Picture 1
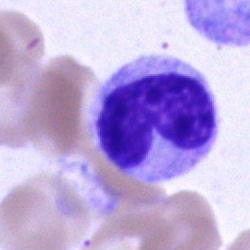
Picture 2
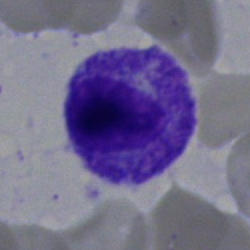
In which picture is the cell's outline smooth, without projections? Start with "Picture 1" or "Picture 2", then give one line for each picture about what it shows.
Picture 1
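Picture 1: The cell has a round, smooth outline.
Picture 2: The cell is roughly round with a finely bumpy edge.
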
